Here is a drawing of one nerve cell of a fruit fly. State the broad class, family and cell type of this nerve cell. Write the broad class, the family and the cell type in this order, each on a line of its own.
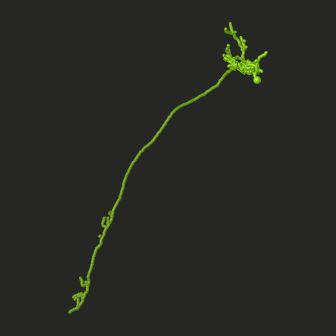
descending neuron
DNpe
DNpe014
